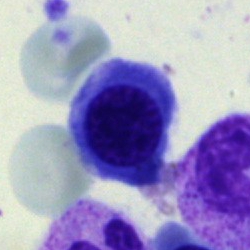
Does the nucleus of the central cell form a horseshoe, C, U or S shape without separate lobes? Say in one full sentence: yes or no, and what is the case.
No, the nucleus is not a curved band but one compact round or oval mass.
